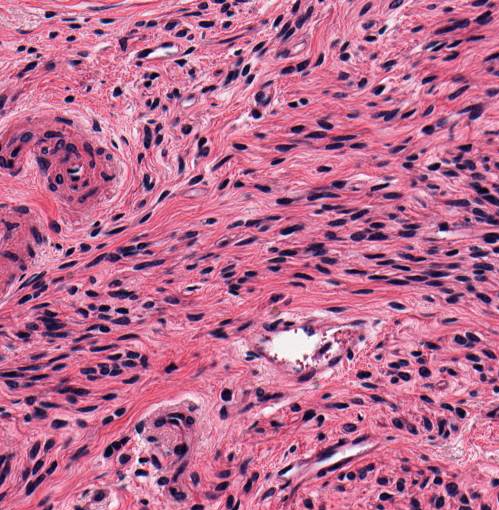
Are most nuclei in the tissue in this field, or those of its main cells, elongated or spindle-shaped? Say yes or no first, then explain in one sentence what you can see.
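Yes. The nuclei are elongated and darkly stained, with many having blunt or tapered ends.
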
